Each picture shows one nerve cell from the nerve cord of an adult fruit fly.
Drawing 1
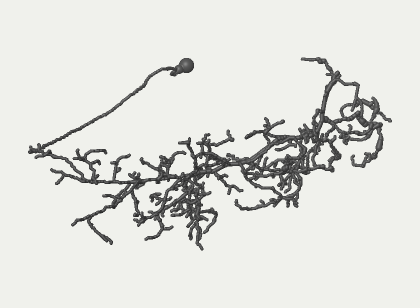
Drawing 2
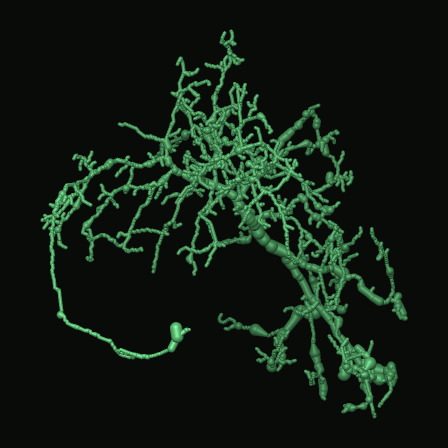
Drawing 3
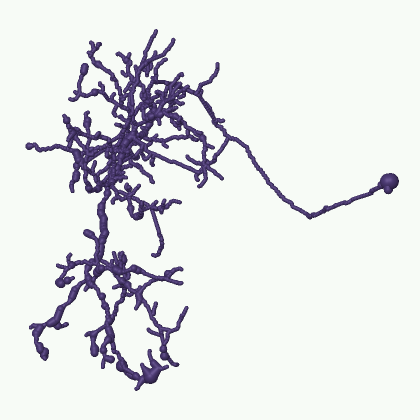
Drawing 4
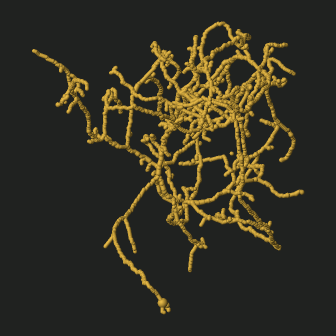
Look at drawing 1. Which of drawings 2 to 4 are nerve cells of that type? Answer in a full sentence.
Drawing 2 and drawing 3 are of the same cell type.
